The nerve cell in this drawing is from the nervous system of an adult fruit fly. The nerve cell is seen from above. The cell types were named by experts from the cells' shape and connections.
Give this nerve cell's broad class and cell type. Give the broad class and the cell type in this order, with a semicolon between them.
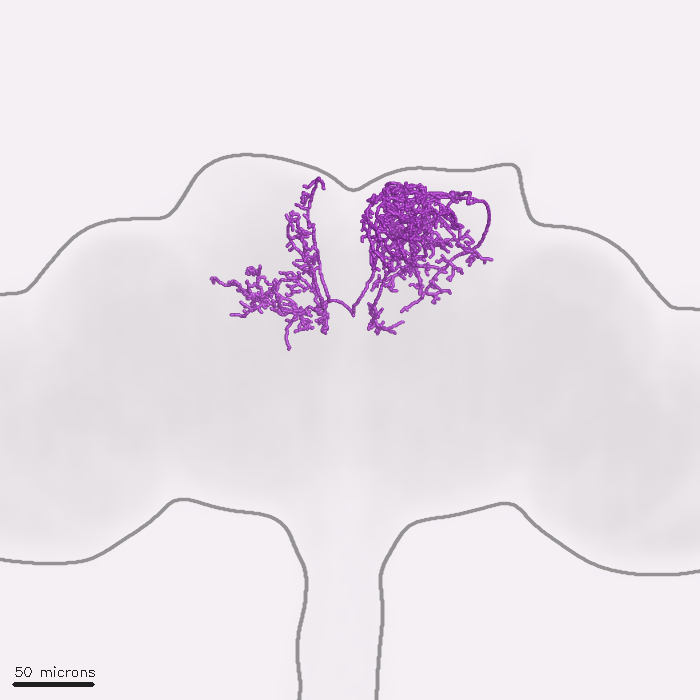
central-brain intrinsic neuron; CRE012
